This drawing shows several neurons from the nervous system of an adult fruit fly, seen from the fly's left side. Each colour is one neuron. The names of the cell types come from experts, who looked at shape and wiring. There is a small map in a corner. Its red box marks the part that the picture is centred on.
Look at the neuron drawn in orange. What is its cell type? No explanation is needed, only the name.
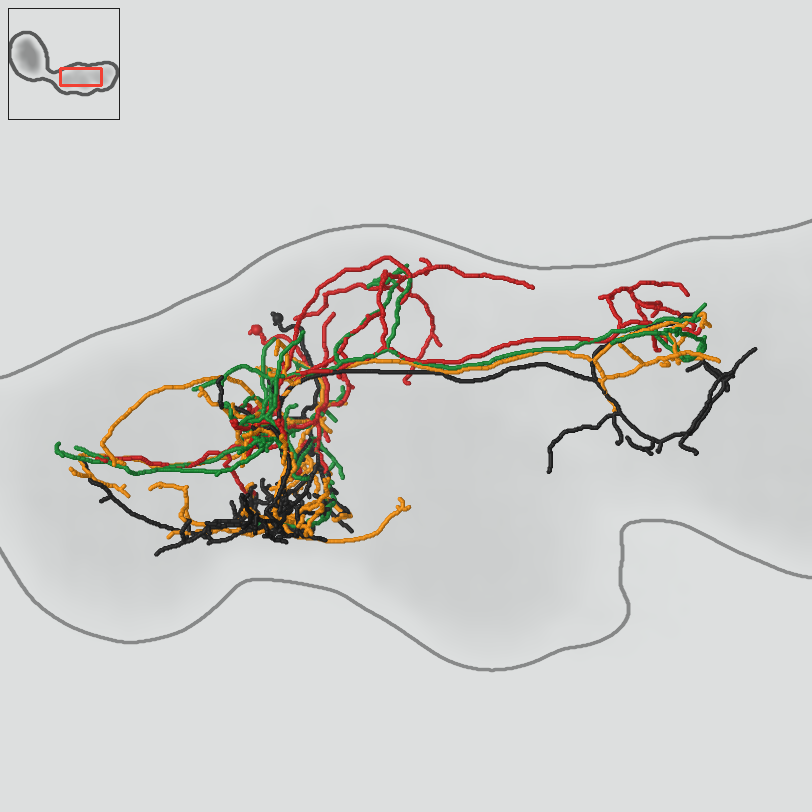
IN17A094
